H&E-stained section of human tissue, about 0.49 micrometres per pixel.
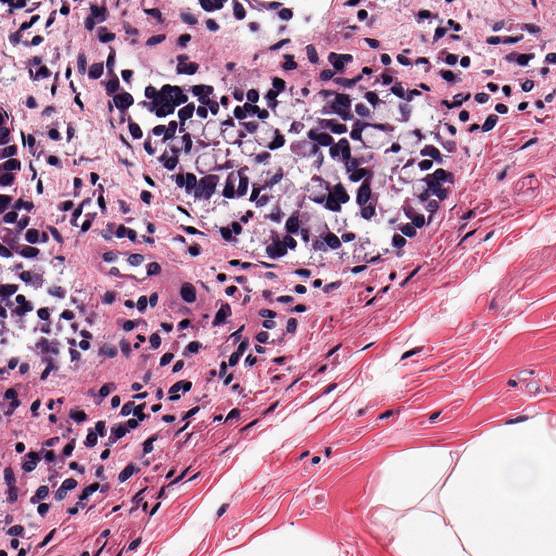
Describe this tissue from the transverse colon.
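Up top and on the left it's crowded cell clusters; the lower right is dense fibres and fat. Many cells in the upper-centre cluster have pale, clear, bubbly cytoplasm. Between clusters, the pink fibrous stroma holds lots of scattered dark nuclei, many spindle-shaped.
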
